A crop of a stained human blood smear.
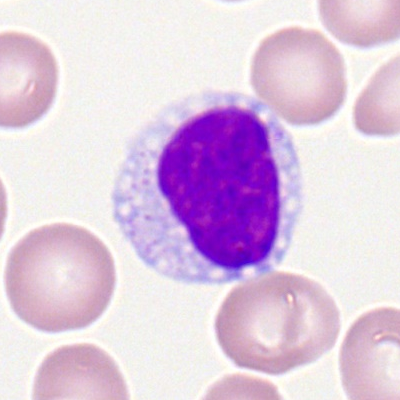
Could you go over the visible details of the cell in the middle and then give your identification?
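The nucleus forms a single mass without lobes and lies off-centre toward the right side of the cell. Its chromatin stains dark purple. The rim of cytoplasm is widest on the left. This cell is a lymphocyte.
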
